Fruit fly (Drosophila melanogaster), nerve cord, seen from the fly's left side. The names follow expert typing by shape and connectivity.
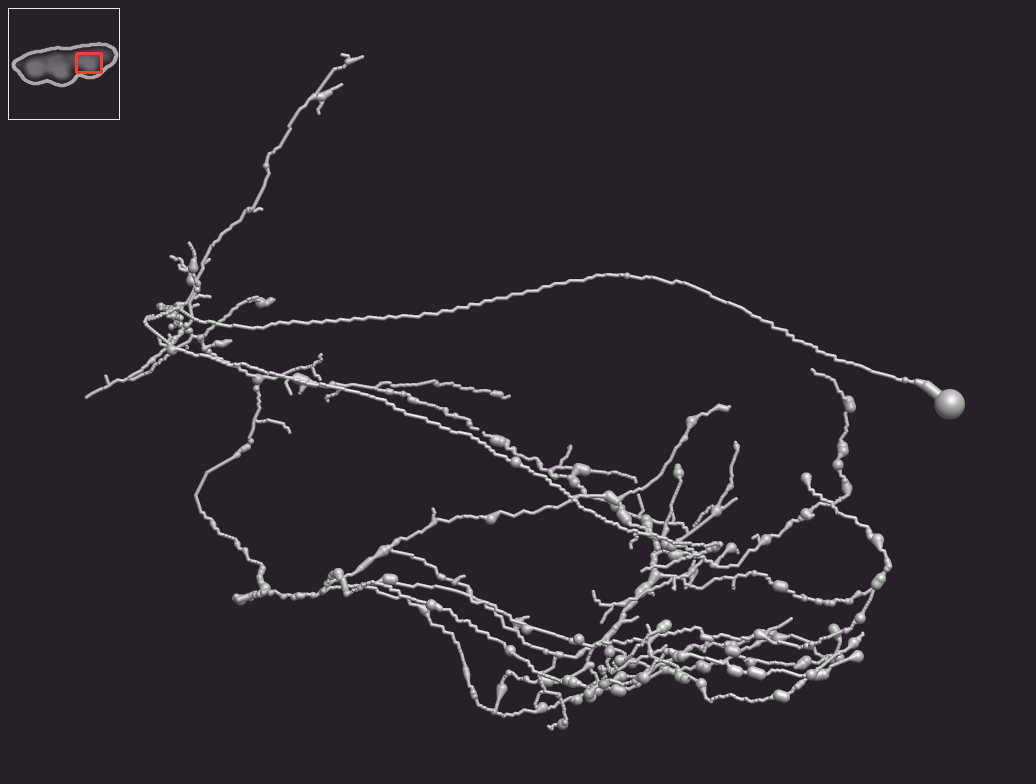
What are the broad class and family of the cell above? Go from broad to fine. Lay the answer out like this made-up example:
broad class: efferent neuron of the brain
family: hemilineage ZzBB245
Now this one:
broad class: nerve-cord intrinsic neuron
family: hemilineage 12B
